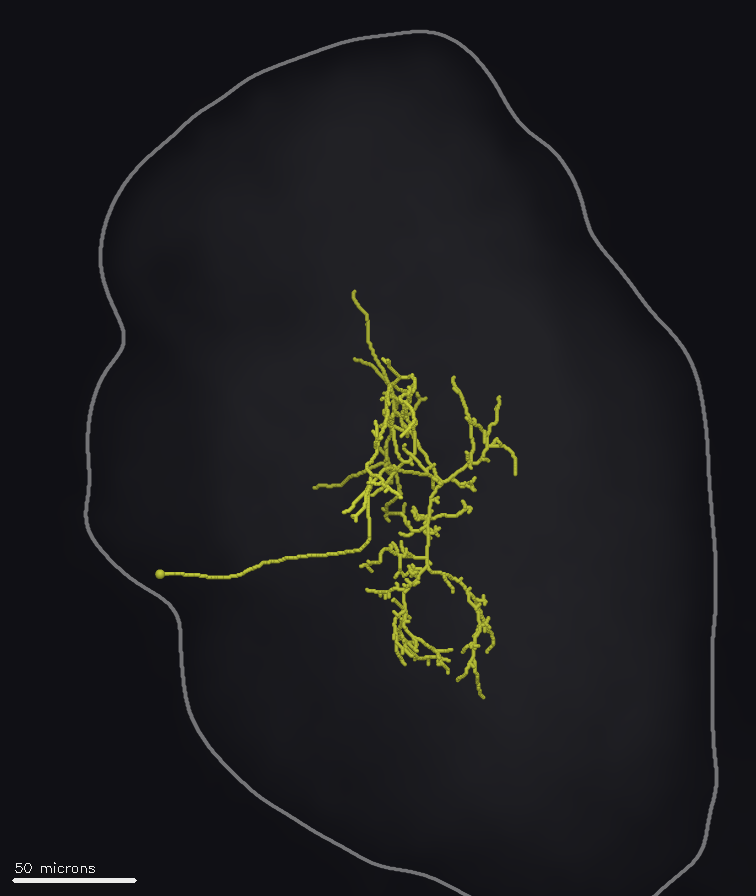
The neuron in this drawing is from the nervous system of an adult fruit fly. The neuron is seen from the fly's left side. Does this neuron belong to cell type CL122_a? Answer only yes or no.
no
